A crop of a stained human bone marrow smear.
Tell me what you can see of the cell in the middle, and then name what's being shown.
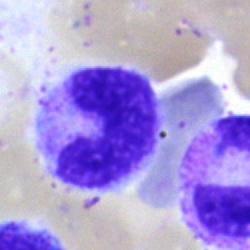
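First the outline: round and smooth. Next the nucleus, deeply indented into a C shape with its opening facing left; no nucleoli are visible in it. Then the cytoplasm, pale lilac, filling the hollow of that indentation. Last, the name: band neutrophil.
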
